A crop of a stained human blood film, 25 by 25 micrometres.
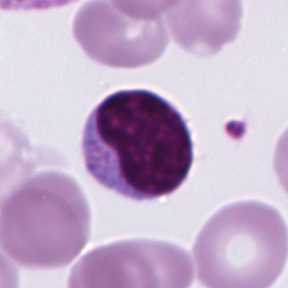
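Large granular lymphocyte, the nucleated cell at the centre, about 10 micrometres across. Its nucleus takes up about 70% of the cell's area and has a shallow indentation on the left side, and the chromatin looks dense and coarsely clumped. Most of the pale blue cytoplasm, I notice, gathers as a crescent on the left side of the cell.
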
